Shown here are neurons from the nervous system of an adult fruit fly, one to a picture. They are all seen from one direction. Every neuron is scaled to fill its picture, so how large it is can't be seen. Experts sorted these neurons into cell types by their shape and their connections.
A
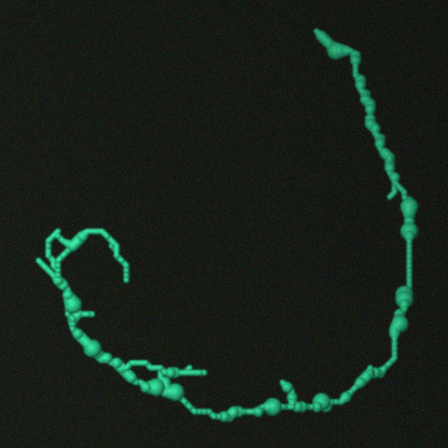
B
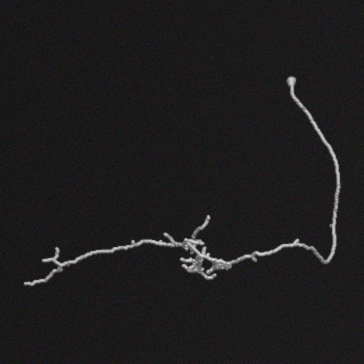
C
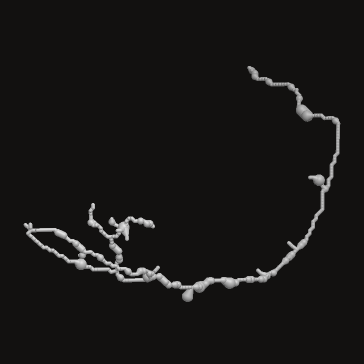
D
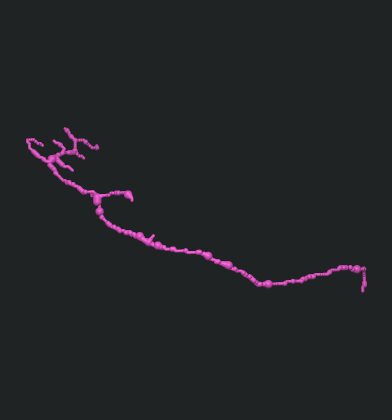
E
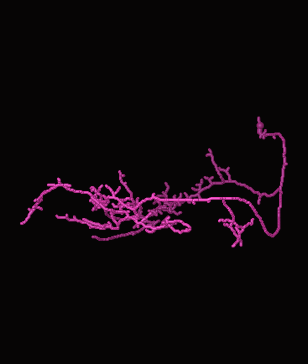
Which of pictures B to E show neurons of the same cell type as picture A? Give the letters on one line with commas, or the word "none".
C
